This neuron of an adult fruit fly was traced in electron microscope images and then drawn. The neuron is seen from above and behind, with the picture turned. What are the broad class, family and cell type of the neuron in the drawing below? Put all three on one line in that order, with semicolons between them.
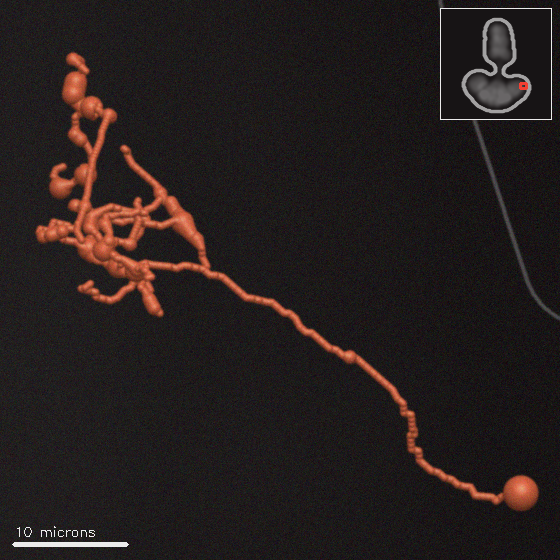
optic-lobe intrinsic neuron; Cm; Cm2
